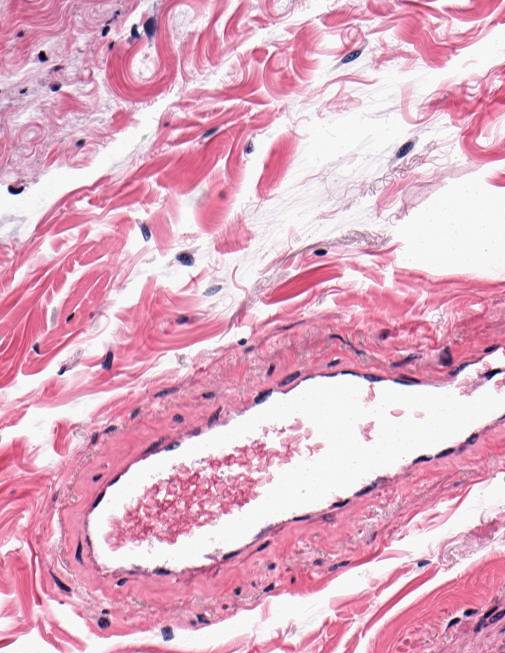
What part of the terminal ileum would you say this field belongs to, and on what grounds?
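That's dense connective tissue. Wavy pink collagen bundles run in varied directions around one vessel in the lower half, many separated by empty white clefts. Only a sparse scatter of small, dark, spindle-shaped nuclei lies among the bundles.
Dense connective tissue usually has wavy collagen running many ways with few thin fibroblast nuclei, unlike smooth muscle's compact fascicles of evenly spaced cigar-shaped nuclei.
The vessel's luminal surface is lined by flattened, dark, elongated nuclei.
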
